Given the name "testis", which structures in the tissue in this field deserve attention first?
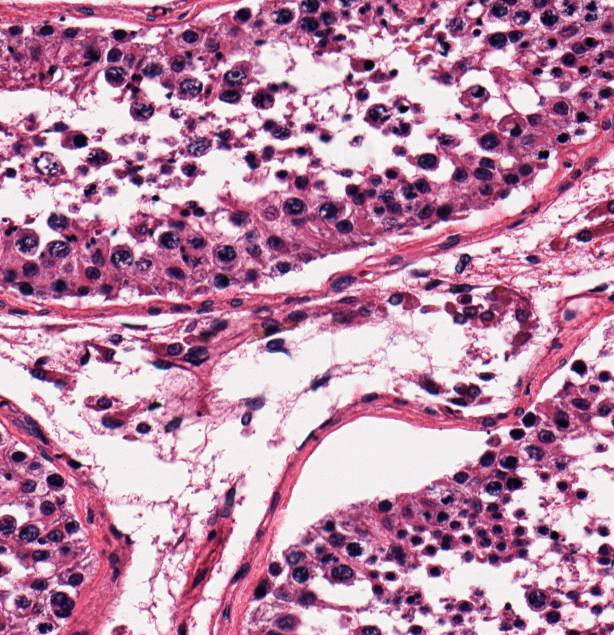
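Testis: parts of three tubular units in field, one across the top, one at lower right, one at lower left edge. Loose tissue runs through the middle, separating them.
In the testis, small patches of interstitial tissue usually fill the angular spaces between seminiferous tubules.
Tissue lying between the tubules agrees with that. Lining: stratified, many layers of rounded cells, not a single layer.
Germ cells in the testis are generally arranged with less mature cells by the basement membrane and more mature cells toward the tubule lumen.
A many-layered lining agrees with that arrangement. Toward centre of upper tubule: many smaller cells with small, dense, dark round nuclei. Each tubule bounded by a pink band of spindle cells, elongated nuclei running parallel to its outline.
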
